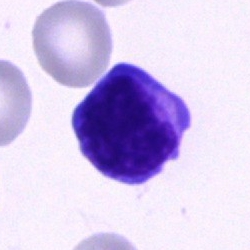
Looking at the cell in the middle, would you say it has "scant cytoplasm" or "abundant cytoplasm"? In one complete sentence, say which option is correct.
Around its nucleus, the cell has no more than a narrow rim of cytoplasm.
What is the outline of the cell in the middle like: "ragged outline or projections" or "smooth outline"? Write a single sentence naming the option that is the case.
This cell's outline is not smooth but rough.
